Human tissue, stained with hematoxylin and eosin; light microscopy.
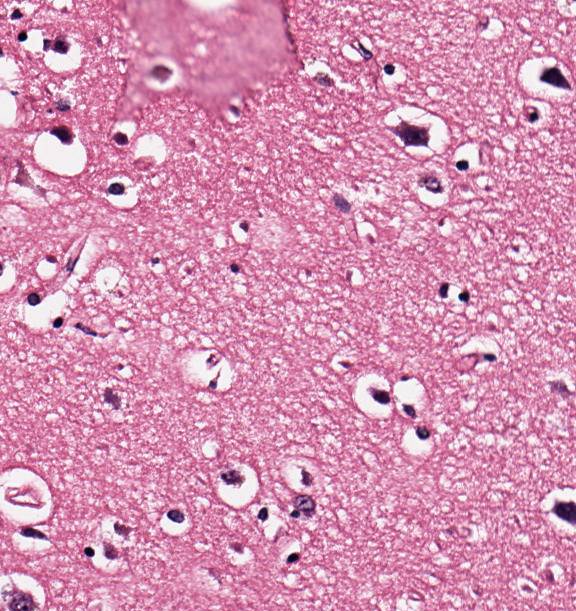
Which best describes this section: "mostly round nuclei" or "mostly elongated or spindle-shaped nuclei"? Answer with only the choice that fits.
Mostly round nuclei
